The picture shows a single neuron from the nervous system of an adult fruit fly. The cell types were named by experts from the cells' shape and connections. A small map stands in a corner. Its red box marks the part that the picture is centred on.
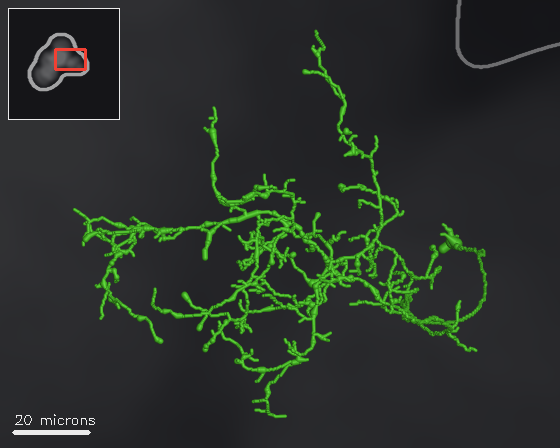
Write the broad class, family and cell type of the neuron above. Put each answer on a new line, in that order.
nerve-cord intrinsic neuron
hemilineage 06B
IN06B066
